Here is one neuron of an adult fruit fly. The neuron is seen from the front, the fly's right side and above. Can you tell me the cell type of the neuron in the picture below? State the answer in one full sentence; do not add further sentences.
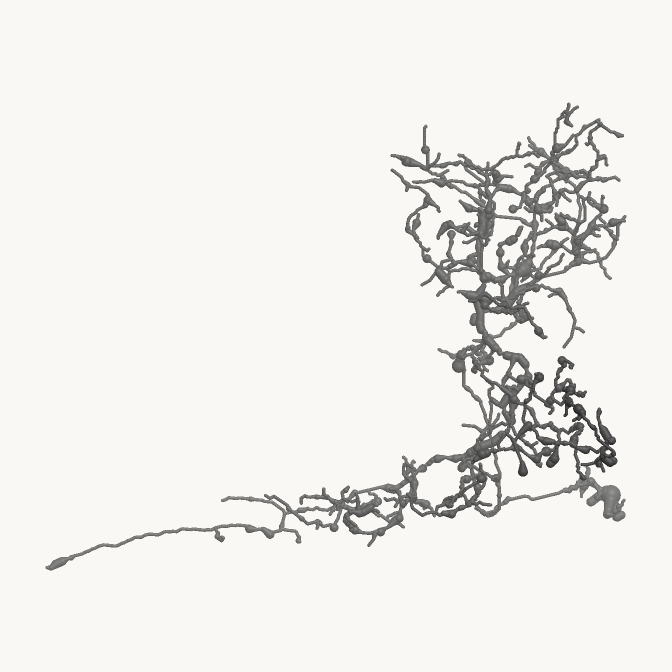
This neuron has been assigned cell type CB3552.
